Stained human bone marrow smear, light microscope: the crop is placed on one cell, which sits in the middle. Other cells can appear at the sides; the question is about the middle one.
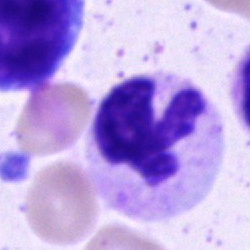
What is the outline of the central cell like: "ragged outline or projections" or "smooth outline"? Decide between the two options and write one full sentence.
It is a smooth edge that this cell shows.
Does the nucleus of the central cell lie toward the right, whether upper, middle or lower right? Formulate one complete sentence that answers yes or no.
No, what lies toward the left is the nucleus of the cell.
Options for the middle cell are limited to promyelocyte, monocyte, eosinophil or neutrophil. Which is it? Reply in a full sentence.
The cell the crop is centered on is a neutrophil.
